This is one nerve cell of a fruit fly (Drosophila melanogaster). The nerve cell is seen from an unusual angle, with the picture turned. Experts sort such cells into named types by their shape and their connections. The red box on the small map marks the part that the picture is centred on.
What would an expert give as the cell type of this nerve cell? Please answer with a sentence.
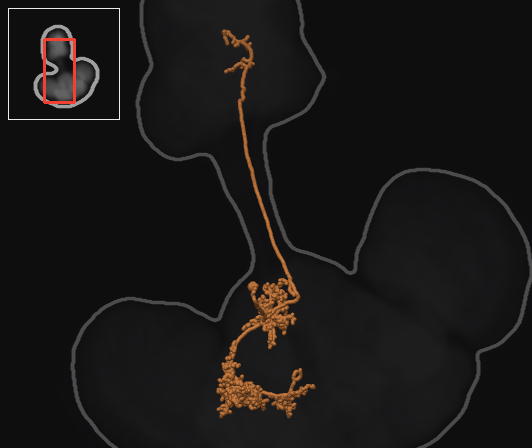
The cell type is DNg40.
